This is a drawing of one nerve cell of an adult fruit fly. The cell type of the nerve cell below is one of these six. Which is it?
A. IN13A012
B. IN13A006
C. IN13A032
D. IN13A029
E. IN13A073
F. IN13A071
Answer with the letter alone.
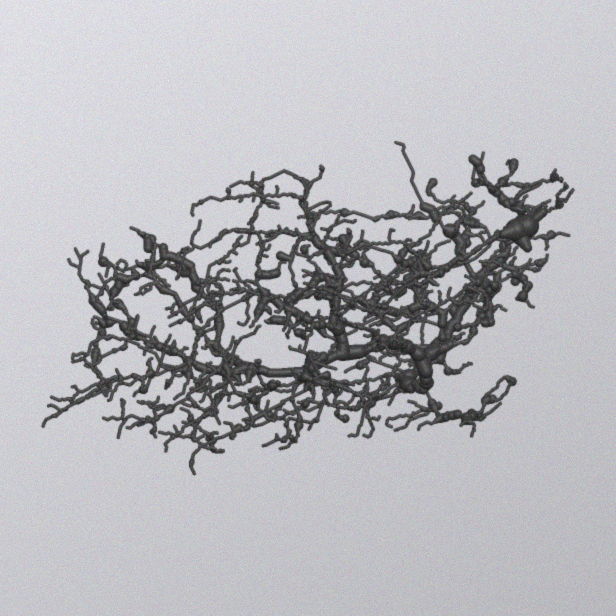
A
